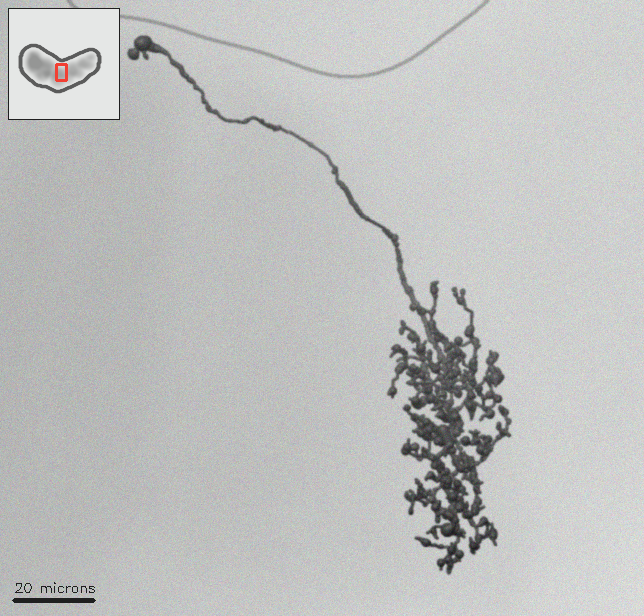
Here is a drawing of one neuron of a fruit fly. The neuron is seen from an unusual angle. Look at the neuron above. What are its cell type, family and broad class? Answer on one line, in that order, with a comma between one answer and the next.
Pm2a, Pm, optic-lobe intrinsic neuron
